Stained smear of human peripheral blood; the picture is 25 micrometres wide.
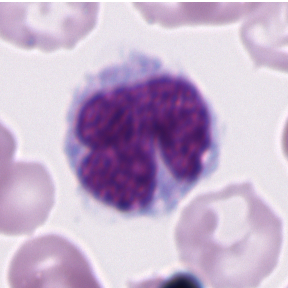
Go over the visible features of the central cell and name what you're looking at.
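The cell has a roughly round outline and measures about 14 micrometres across. Its nucleus, about 12 micrometres across, occupies about 70% of the cell's area. A deep cleft enters the nucleus from its lower edge. The cytoplasm is pale bluish-grey and contains no distinct coarse granules. The cell is a monocyte.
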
